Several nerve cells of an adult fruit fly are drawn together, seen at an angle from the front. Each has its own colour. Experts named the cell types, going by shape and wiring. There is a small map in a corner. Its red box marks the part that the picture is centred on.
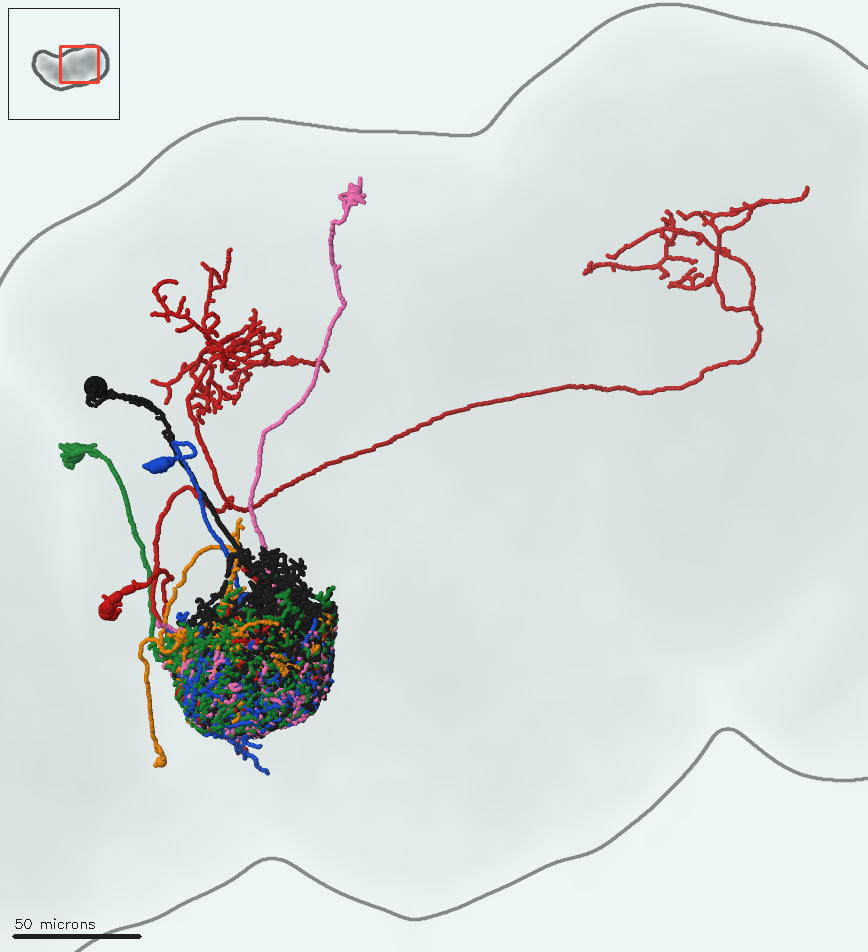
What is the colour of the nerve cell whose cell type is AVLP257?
red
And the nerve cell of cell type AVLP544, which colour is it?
green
